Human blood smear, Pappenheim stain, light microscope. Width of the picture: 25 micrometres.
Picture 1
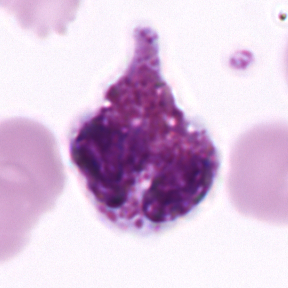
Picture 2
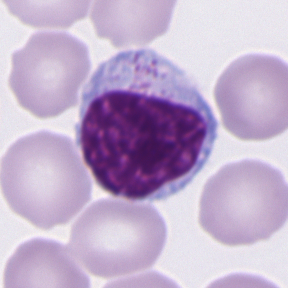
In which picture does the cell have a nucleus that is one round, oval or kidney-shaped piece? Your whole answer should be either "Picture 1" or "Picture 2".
Picture 2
